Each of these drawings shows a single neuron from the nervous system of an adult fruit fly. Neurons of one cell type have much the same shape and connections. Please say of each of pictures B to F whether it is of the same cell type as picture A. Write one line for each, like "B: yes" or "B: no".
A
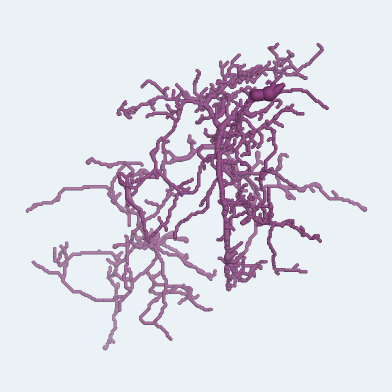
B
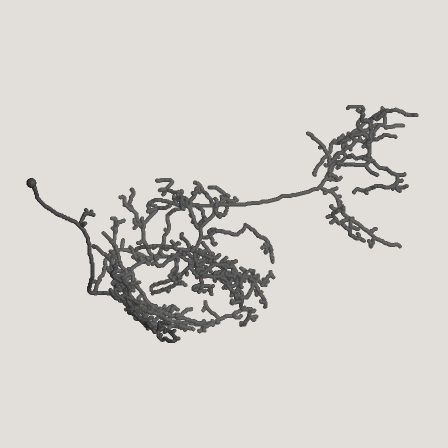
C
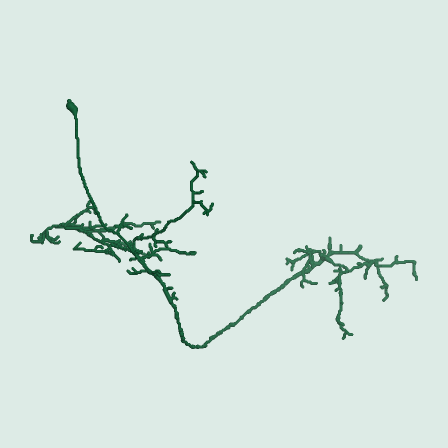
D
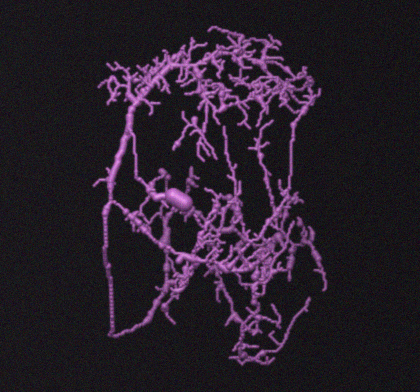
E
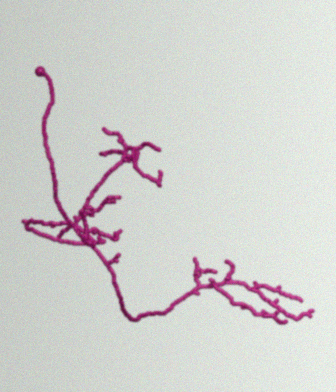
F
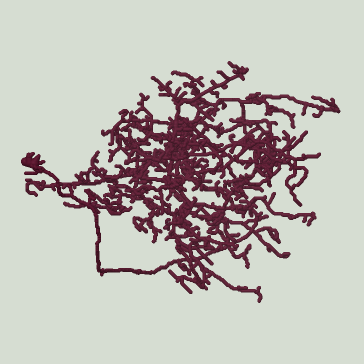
B: no
C: no
D: yes
E: no
F: no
